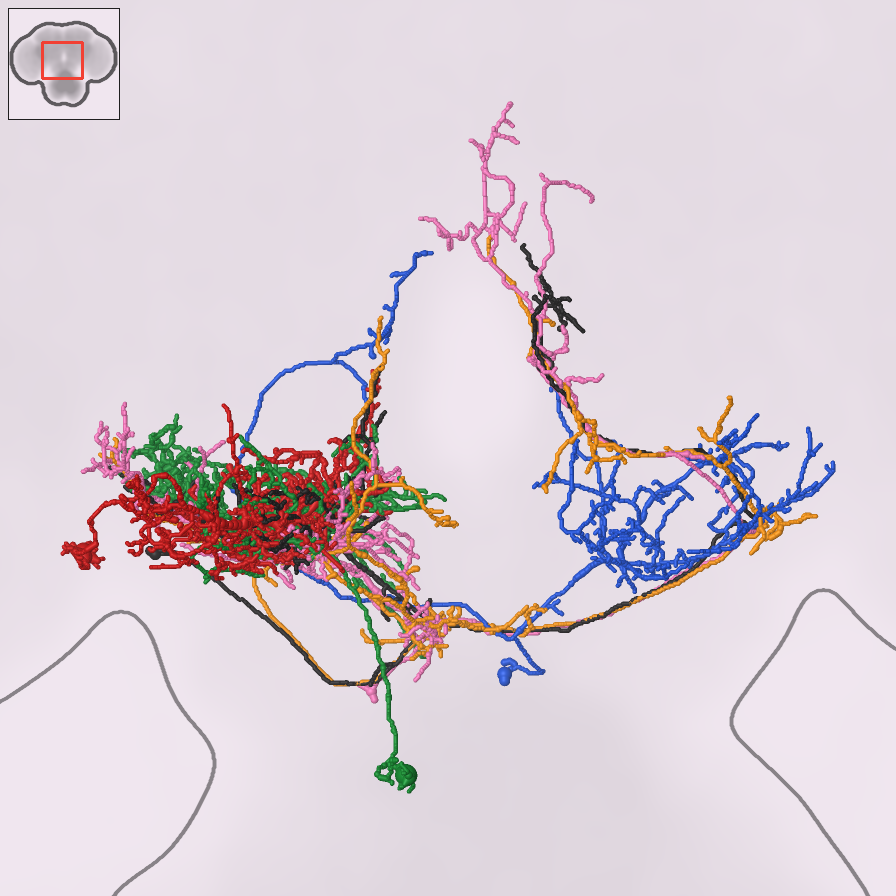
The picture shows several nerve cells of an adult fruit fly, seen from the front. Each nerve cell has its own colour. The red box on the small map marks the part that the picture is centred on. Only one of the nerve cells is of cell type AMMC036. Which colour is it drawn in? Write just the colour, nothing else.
black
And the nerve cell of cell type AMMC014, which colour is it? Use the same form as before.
blue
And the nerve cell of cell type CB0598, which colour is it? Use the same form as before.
green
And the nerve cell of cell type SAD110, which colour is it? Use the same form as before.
red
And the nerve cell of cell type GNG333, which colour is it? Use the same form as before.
orange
